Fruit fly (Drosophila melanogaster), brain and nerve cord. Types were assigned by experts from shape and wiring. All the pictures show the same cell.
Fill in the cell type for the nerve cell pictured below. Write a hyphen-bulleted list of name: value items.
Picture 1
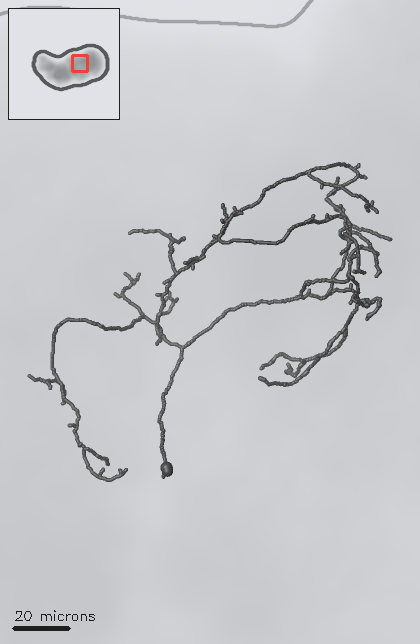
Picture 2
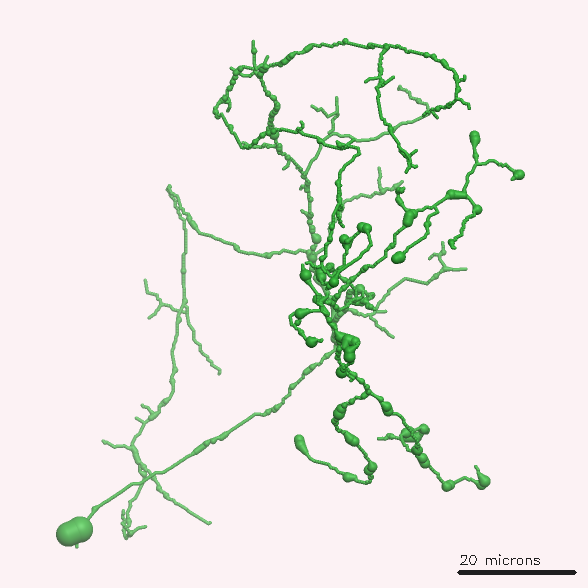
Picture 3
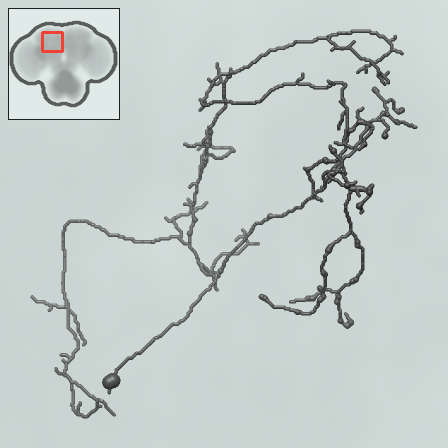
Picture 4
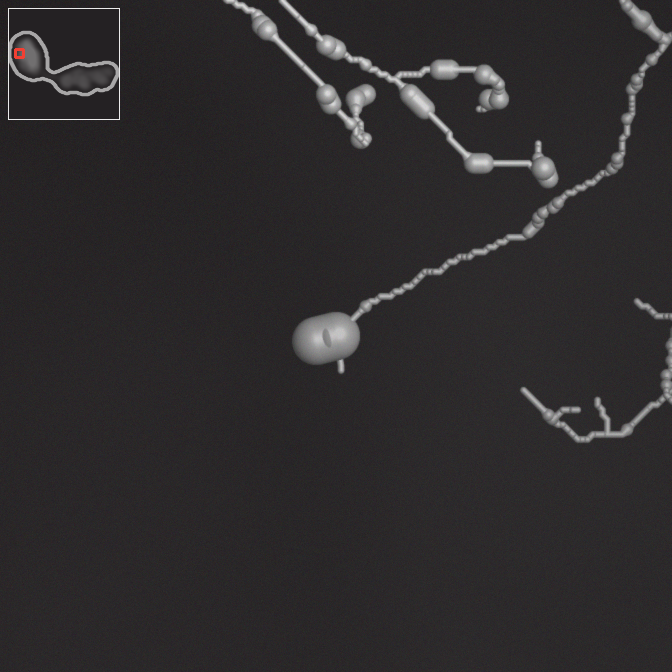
- cell type: CRE065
